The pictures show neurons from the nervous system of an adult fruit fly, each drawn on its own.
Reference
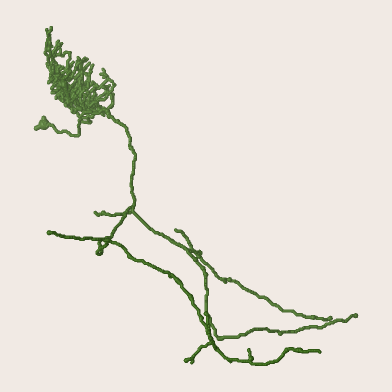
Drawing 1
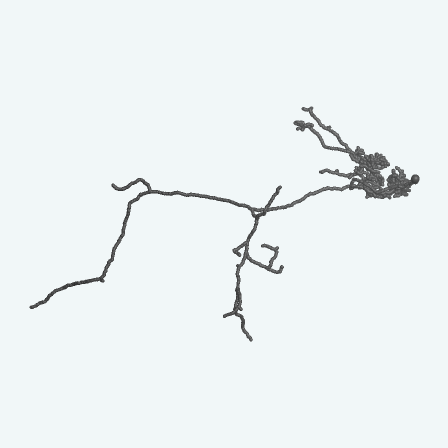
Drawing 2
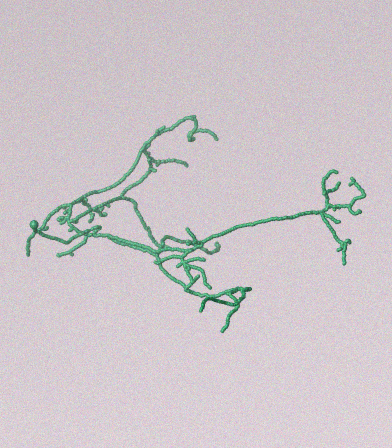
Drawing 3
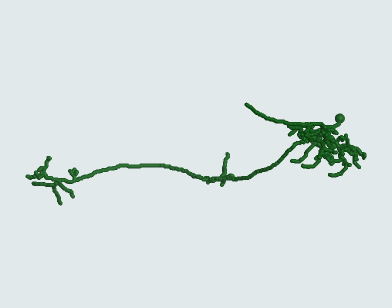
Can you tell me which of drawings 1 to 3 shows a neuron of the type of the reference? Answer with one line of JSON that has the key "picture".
{"picture": 1}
